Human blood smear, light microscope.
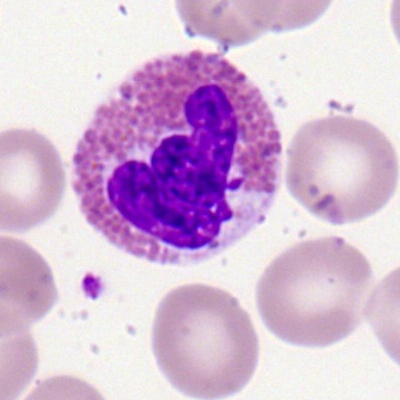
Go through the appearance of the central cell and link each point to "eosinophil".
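In this eosinophil, what fits is the chromatin, which is dense and dark purple.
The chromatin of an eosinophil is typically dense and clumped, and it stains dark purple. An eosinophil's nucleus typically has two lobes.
Here the nucleus is bent, with a narrower part rising toward the upper right from a larger lower-left mass. The granules are coarse, round and roughly equal in size. To the right of the nucleus, below its upper part, lies a small pale area with few granules.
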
